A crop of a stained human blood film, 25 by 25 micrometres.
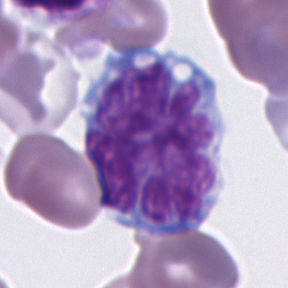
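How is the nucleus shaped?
Irregularly, it seems, with deep creases splitting it into several lobes.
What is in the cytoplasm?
I can't make out any granules, though two small clear vacuoles lie at the top edge of the cell.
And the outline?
Irregular and slightly ragged.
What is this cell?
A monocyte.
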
